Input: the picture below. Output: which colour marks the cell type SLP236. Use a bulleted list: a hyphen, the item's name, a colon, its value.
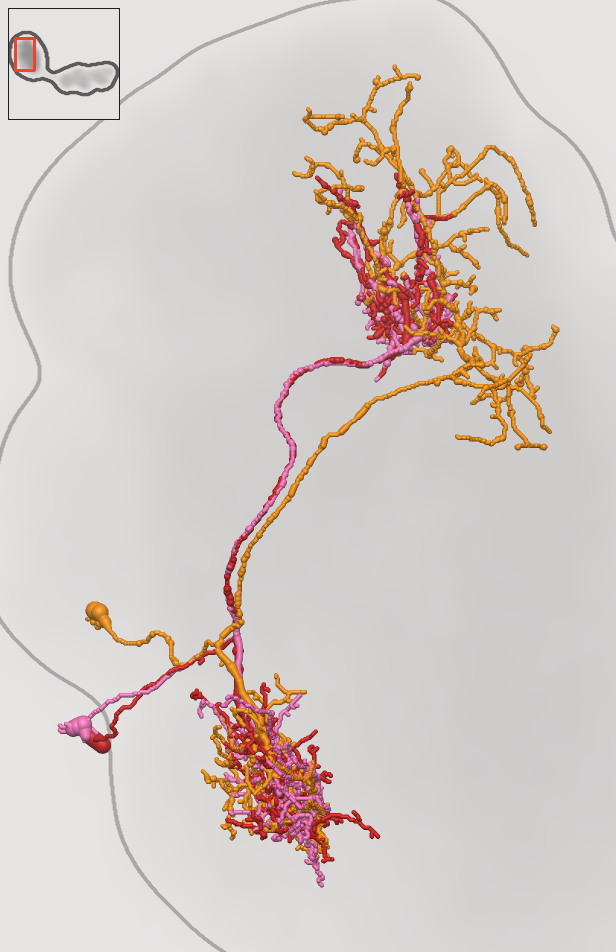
- colour: orange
